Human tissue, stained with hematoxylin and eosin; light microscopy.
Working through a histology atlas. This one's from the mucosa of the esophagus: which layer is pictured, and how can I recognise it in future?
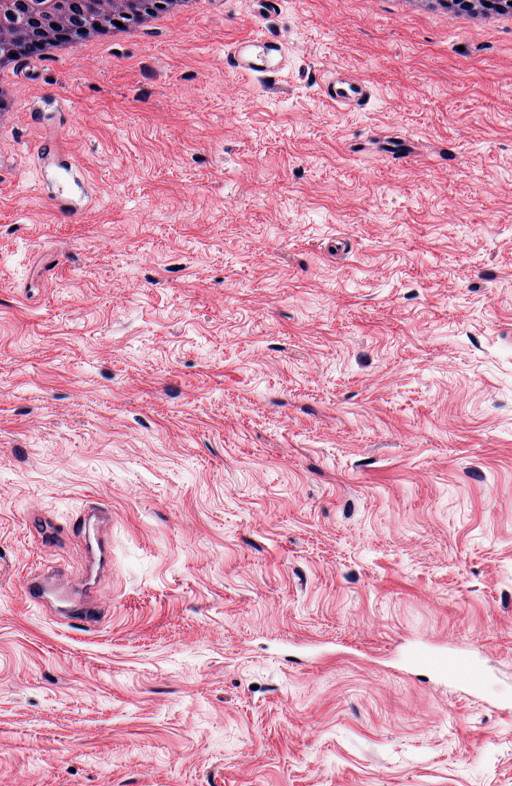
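The field shows loose connective tissue. First, pink collagen fibres take up most of the area, with small dark oval to spindle-shaped fibroblast nuclei sparsely scattered among them. Next, small thin-walled vessels with open lumens sit mainly in the upper part and along the left side.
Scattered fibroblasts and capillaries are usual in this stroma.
Last, no fat cells appear anywhere.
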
